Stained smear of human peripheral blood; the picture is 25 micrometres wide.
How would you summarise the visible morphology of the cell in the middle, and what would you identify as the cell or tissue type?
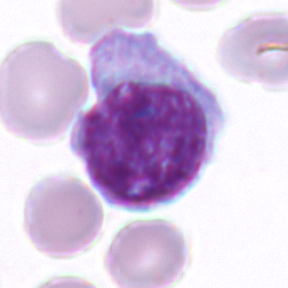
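Most of the cytoplasm, I notice, sits above the nucleus, with just a thin rim elsewhere. The outline is irregular, ragged along the top. The nucleus isn't indented or lobed, and I find no coarse granules in the cytoplasm. It is a plasma cell.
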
